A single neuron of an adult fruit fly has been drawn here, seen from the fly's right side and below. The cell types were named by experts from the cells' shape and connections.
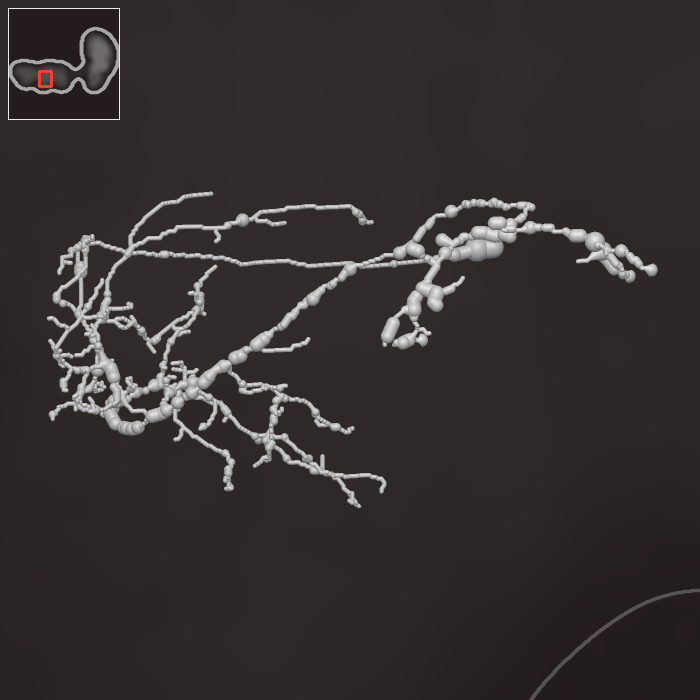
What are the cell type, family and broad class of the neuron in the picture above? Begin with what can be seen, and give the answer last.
Dozens of branch ends can be seen. In this view it is wider than it is tall. It is of cell type IN19A086. Its family is hemilineage 19A. Its broad class is nerve-cord intrinsic neuron.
